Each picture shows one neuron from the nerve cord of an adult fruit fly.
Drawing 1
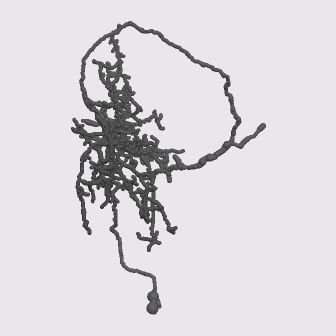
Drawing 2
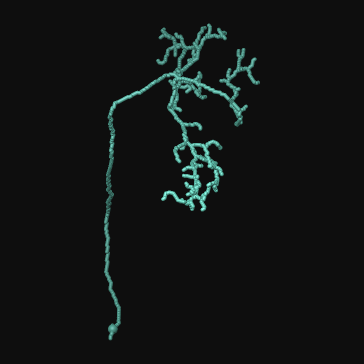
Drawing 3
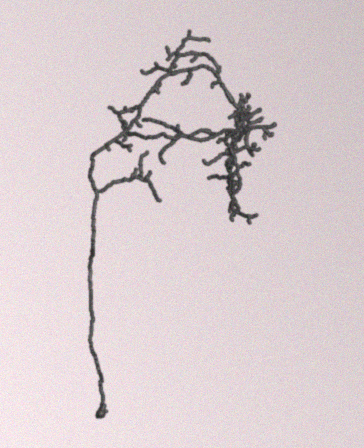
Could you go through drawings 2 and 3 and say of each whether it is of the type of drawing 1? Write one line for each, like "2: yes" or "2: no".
2: no
3: no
